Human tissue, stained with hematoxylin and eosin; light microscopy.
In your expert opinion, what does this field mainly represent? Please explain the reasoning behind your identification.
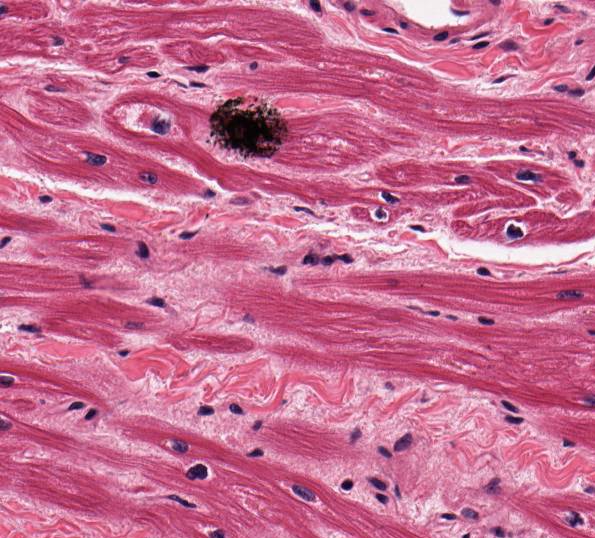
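Looking across, this is myocardium. Long muscle fibres run roughly horizontally in parallel bundles, and their cytoplasm is deep pink.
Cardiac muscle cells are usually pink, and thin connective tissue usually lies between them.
Here, pale pink wavy collagen sits between the bundles, most of it in the lower half. One thing stands out: a single dark brown-black granular clump in the upper centre.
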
